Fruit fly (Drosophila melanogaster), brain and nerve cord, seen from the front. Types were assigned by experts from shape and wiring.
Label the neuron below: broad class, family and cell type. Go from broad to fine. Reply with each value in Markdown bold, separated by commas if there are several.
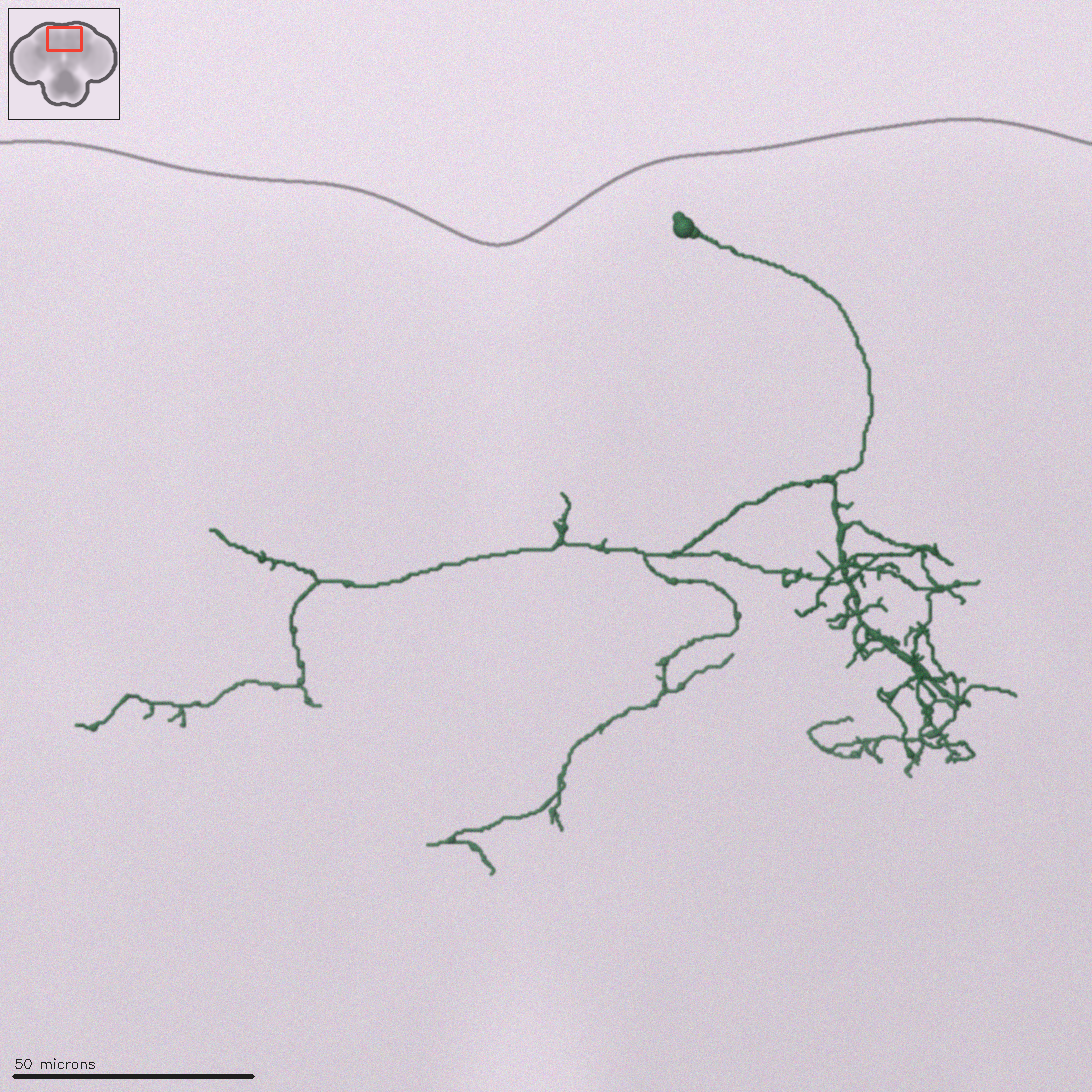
**central-brain intrinsic neuron**, **hemilineage SMPp&v1_posterior**, **CB0084**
